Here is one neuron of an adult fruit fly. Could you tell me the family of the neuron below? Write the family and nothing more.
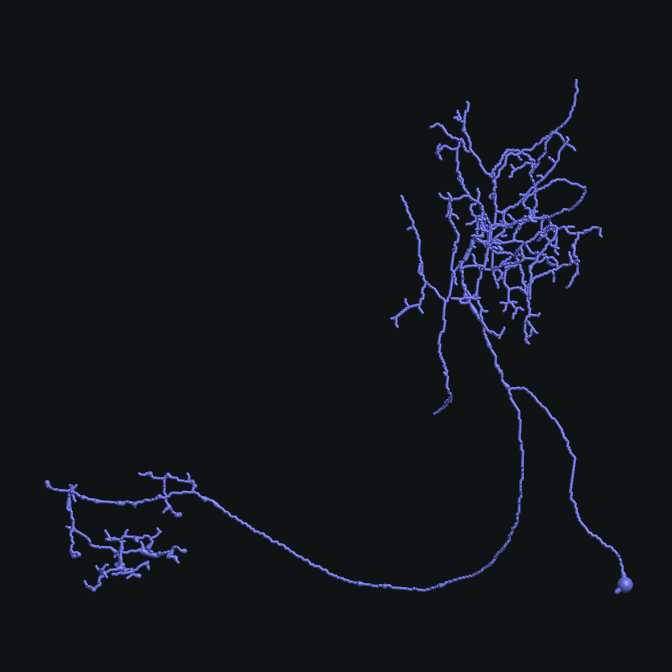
hemilineage SLPa&l1_lateral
